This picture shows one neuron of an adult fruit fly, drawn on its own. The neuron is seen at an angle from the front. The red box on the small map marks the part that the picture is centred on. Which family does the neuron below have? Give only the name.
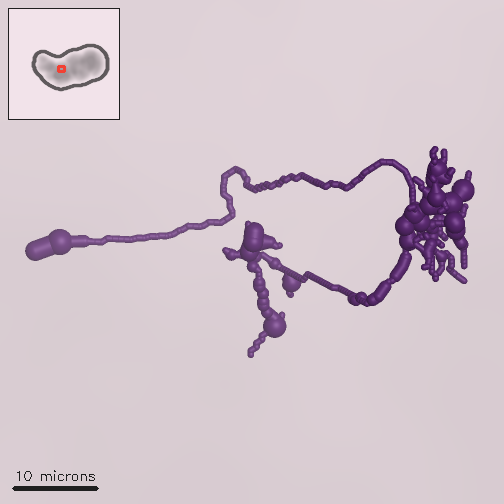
T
